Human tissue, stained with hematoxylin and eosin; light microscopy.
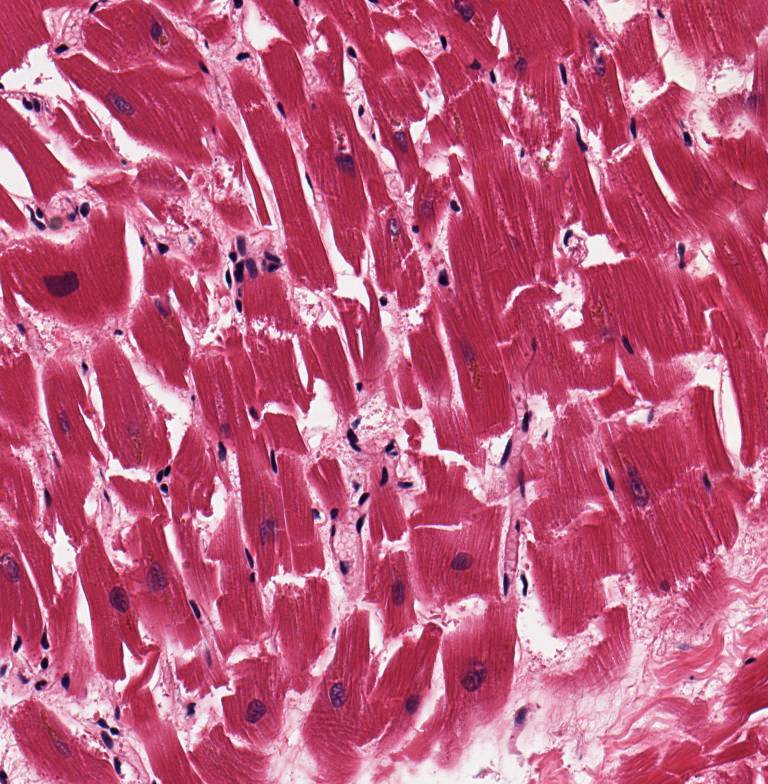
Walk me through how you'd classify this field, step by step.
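Myocardium is the tissue here: cardiac muscle fibres fill almost the whole field, cut lengthwise and running roughly parallel on a slant. Some fibres branch and join their neighbours.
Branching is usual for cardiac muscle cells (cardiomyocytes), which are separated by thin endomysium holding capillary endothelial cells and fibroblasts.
Thin pale interstitium between the fibres carries small, dark, elongated nuclei, much smaller than the muscle nuclei. Several fibres also hold fine golden-brown granules clustered near the nucleus.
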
